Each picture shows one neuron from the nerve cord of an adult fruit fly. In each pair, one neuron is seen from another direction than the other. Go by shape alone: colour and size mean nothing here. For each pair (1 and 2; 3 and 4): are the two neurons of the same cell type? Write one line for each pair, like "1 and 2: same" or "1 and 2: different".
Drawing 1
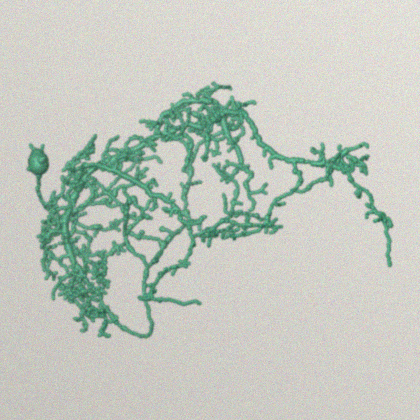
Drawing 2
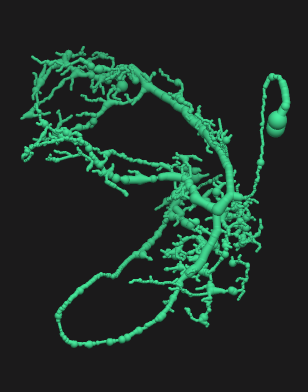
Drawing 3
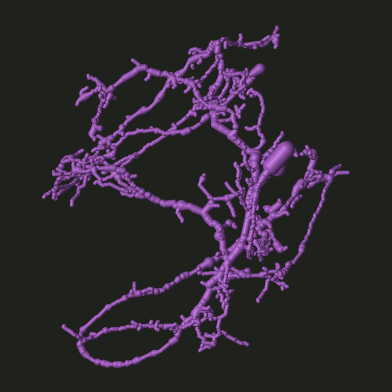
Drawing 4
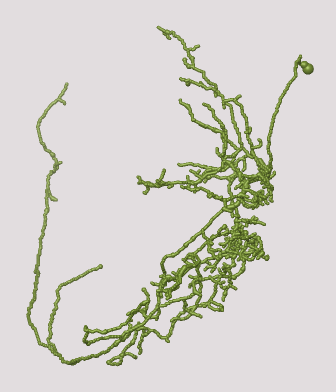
1 and 2: same
3 and 4: different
